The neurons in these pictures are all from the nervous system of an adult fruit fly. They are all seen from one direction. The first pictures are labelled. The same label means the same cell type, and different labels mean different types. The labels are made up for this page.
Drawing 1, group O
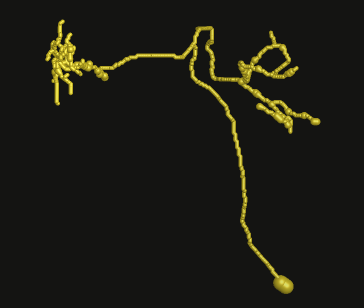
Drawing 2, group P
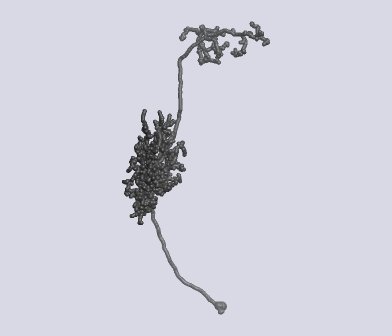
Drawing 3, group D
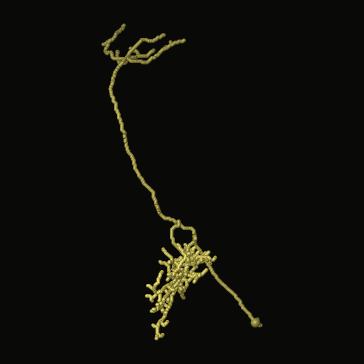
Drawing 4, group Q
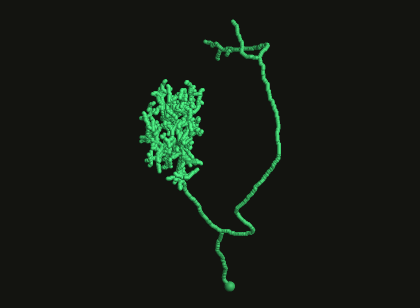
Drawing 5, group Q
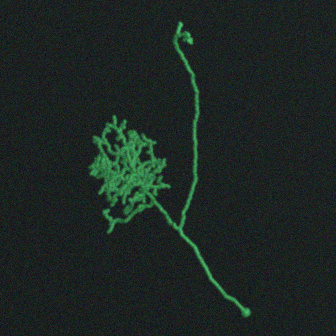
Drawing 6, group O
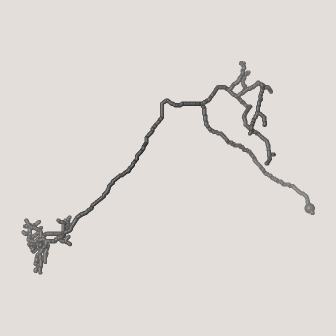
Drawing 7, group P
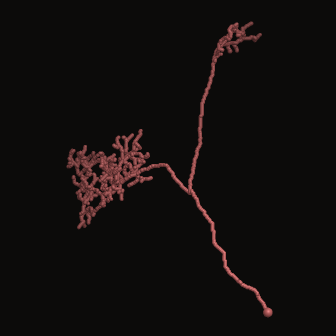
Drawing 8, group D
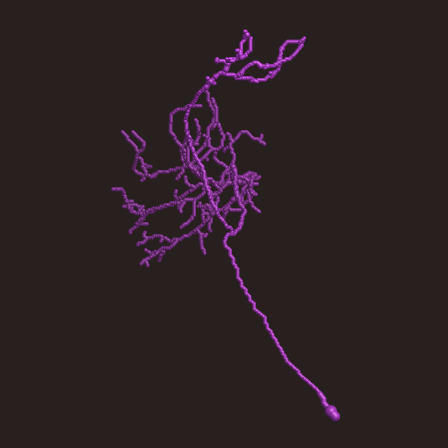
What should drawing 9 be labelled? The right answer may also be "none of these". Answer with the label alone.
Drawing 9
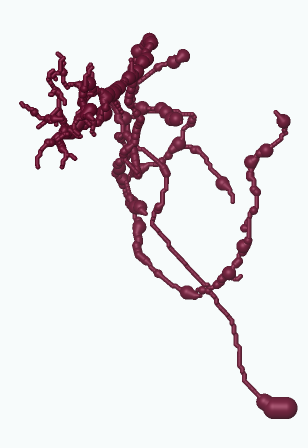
group O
